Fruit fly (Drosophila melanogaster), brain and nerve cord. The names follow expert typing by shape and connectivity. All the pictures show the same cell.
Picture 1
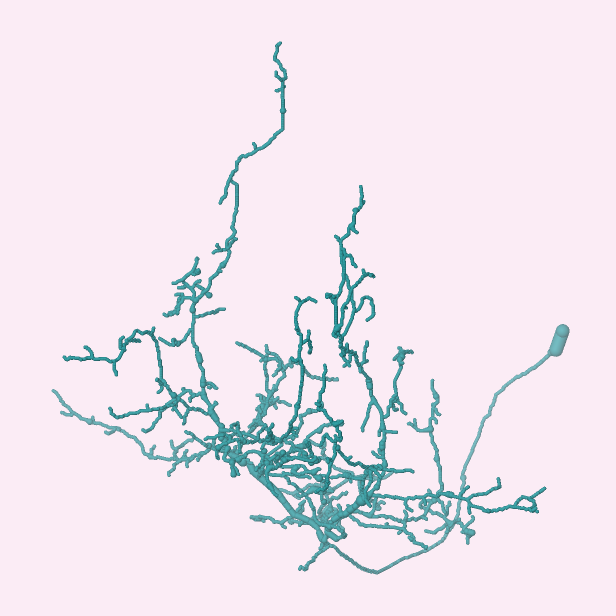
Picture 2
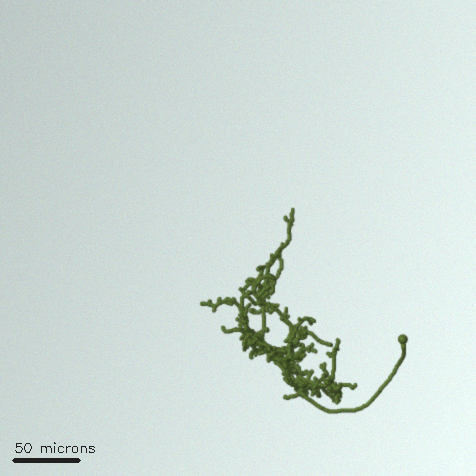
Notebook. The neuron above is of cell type: GNG344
